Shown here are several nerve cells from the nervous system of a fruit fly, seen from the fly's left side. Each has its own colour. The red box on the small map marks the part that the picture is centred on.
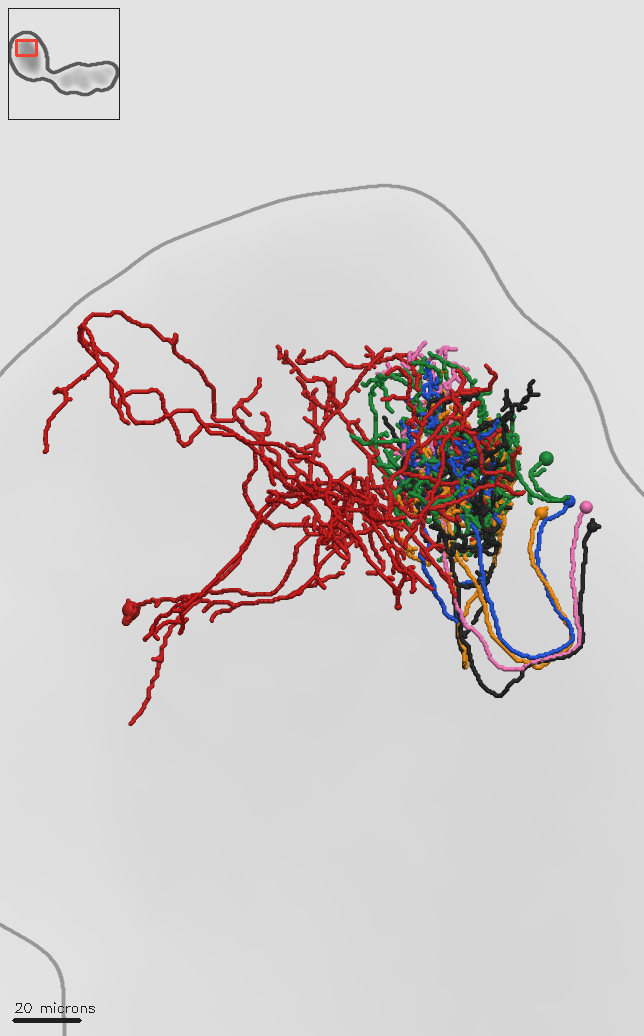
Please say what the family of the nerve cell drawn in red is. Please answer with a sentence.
The family is LHAV.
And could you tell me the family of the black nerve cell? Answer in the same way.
The family is hemilineage VPNp&v1_posterior.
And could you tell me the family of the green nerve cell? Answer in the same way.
The family is hemilineage LHp1.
